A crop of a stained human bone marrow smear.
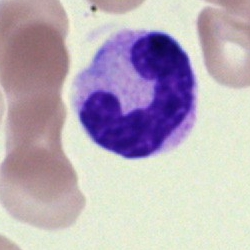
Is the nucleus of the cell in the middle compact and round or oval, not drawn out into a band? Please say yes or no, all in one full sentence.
No, there is a curved band-shaped nucleus without separate lobes, not a round or oval one.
